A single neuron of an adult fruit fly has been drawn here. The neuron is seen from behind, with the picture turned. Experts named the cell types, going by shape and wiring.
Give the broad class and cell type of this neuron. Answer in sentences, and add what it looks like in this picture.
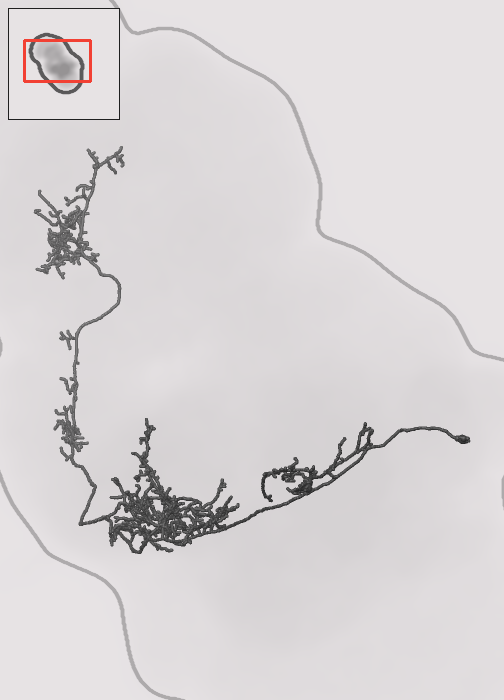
It is an ascending neuron. Its cell type is ANXXX102. Dozens of branch ends can be seen. As drawn here it is about as wide as it is tall.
